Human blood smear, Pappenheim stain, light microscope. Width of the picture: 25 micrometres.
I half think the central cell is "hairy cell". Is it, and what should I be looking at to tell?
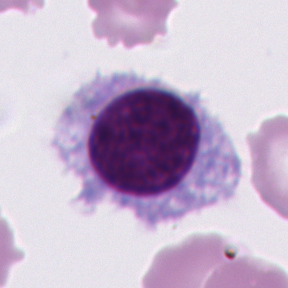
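Border ragged, fringed all round with many fine hair-like projections. Cell about 17 by 12 micrometres; nucleus round, about 10 micrometres across, smooth-edged without notch or cleft, filling about 50% of the cell's area. Cytoplasm pale greyish-blue, without distinct reddish-purple granules or clear vacuoles. No red cell touching or overlapping.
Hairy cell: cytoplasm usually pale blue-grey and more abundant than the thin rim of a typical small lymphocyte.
Both points match: pale greyish-blue cytoplasm, with the nucleus filling only about half the cell.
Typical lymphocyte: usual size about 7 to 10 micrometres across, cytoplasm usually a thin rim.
At about 17 by 12 micrometres and with that much cytoplasm, the cell does not fit typical lymphocyte. Verdict: hairy cell.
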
